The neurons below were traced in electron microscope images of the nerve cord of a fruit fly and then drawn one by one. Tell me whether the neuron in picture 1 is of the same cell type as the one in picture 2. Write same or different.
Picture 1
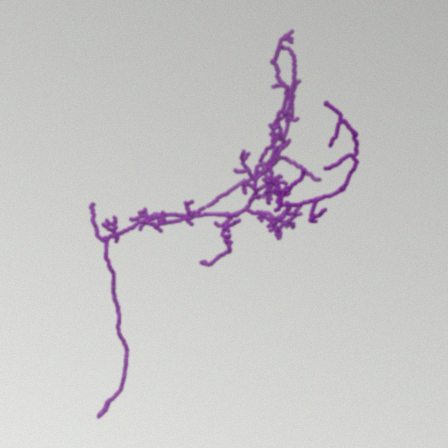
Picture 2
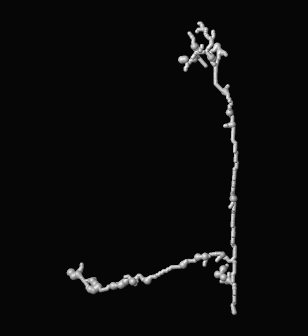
same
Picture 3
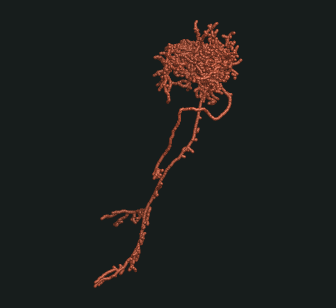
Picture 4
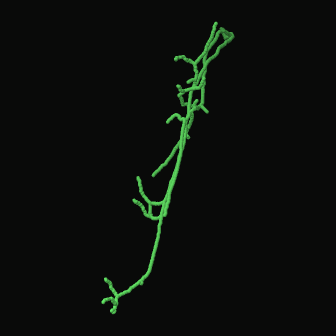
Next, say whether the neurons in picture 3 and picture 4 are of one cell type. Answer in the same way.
different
